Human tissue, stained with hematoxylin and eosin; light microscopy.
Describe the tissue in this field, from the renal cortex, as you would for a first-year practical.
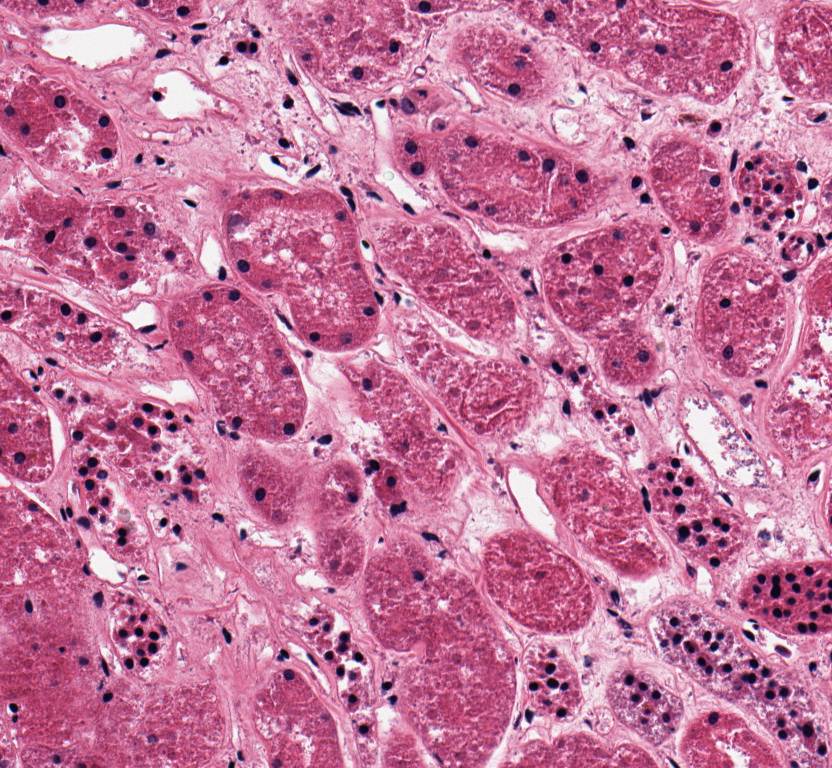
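Across the whole field the tissue forms rounded to oval nests of cells, separated by bands of paler stroma. Some smaller units, chiefly at the lower right and left edge, show crowded small dark nuclei with little cytoplasm between. One nest, upper left-centre, holds several small clear round cytoplasmic vacuoles. Most nests lack a central lumen.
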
